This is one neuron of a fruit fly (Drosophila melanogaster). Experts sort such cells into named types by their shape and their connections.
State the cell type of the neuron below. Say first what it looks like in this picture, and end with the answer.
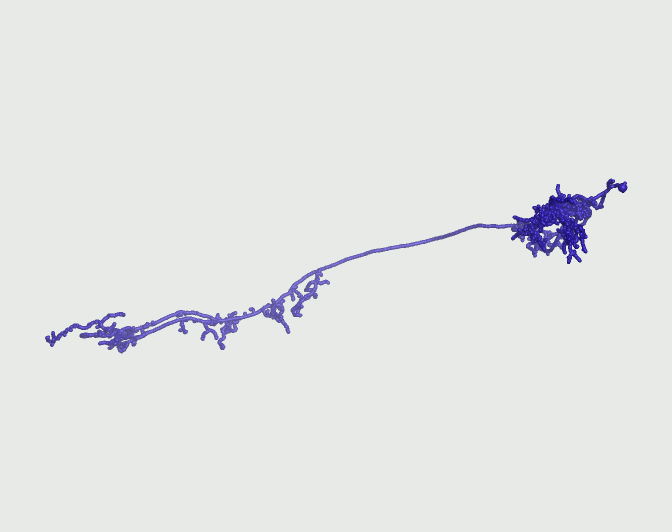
As drawn here it is more than twice as wide as it is tall. It is a descending neuron. It is of cell type DNd05.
